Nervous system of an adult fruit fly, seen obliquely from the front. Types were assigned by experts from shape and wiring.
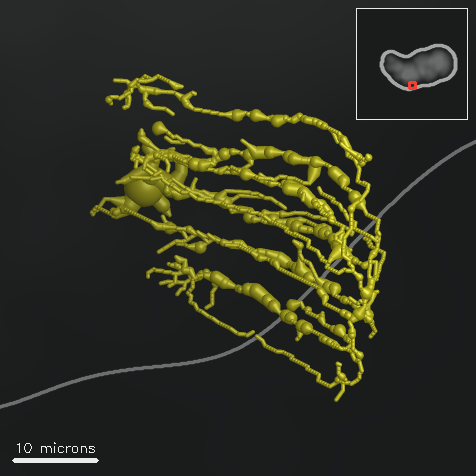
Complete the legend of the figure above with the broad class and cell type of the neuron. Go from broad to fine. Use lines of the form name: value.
broad class: optic-lobe intrinsic neuron
cell type: Lai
